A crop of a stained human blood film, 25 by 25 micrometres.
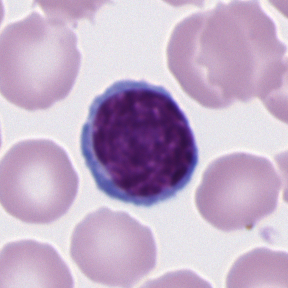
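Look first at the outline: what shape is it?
Roughly round, with a mostly smooth edge.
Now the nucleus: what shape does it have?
Round, with no indentation and no lobes.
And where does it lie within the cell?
Off-centre, toward the right side, with the cytoplasm forming a narrow blue rim around it.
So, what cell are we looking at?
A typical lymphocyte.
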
